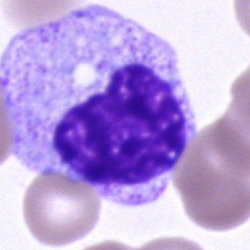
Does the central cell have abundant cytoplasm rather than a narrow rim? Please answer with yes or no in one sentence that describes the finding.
Yes, the cytoplasm forms a broad area around its nucleus.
